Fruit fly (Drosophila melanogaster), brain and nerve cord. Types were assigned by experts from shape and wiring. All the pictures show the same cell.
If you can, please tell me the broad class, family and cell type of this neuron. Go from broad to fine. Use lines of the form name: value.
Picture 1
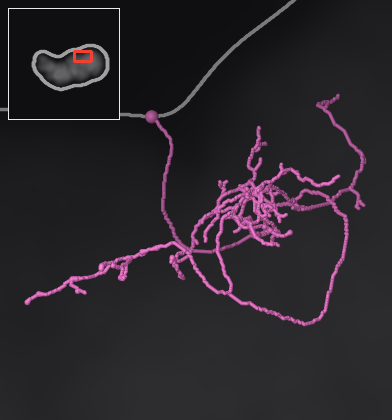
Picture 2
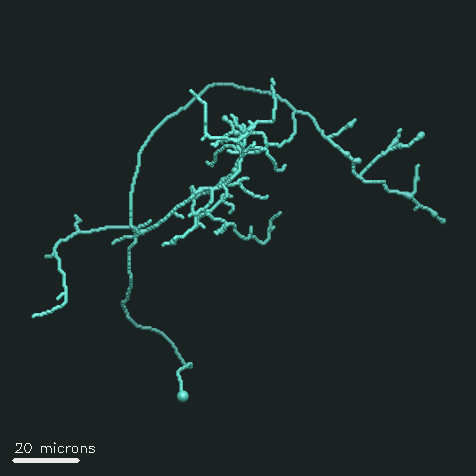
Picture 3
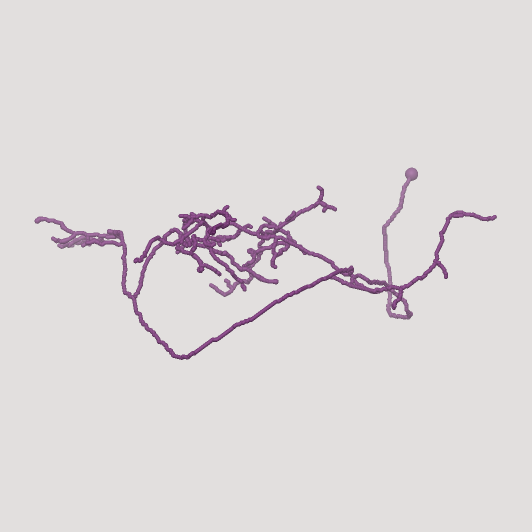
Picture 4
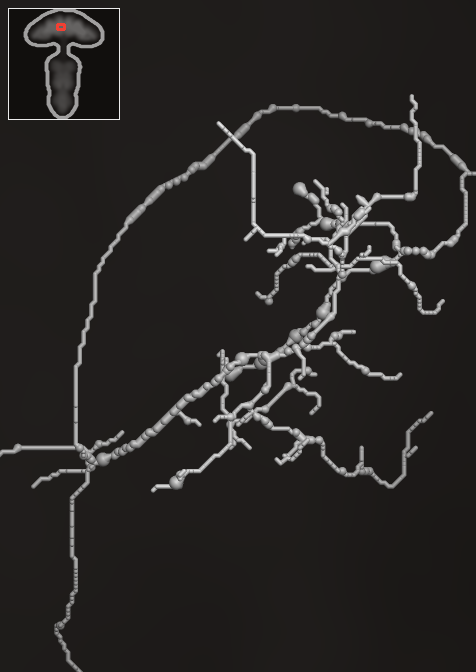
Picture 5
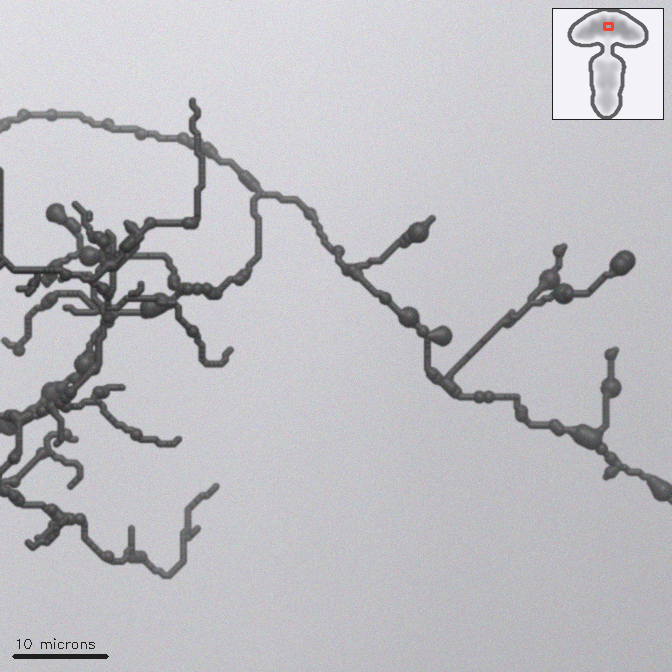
broad class: central-brain intrinsic neuron
family: hemilineage DM3_dorso_medial
cell type: SMP520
